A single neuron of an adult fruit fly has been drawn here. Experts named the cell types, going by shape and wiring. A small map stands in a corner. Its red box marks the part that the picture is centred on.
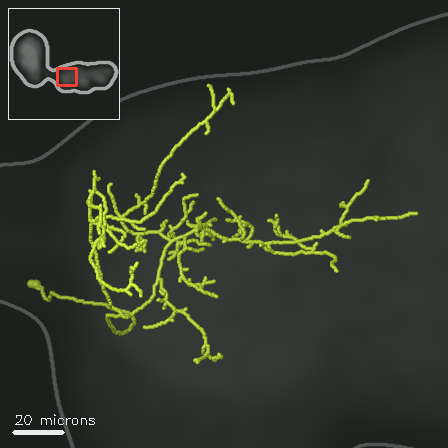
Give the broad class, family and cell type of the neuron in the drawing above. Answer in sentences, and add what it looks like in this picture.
Its broad class is nerve-cord intrinsic neuron. Its family is hemilineage 01A. Its cell type is IN01A075. By the scale bar it is about 160 microns wide in this view. The picture shows dozens of branch ends.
